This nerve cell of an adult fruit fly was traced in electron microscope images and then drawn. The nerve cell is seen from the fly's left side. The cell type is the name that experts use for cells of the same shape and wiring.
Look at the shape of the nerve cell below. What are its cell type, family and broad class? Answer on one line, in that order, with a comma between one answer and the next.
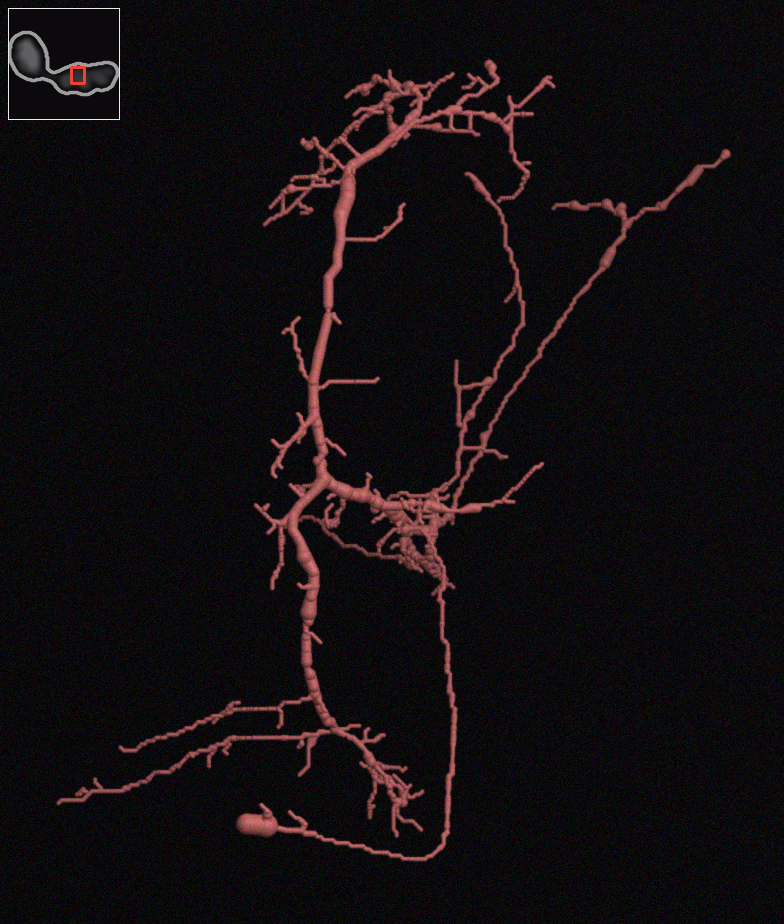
IN08B051_e, hemilineage 08B, nerve-cord intrinsic neuron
